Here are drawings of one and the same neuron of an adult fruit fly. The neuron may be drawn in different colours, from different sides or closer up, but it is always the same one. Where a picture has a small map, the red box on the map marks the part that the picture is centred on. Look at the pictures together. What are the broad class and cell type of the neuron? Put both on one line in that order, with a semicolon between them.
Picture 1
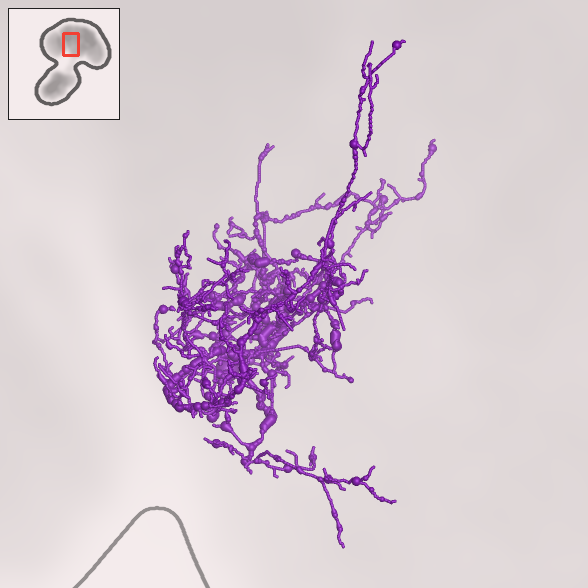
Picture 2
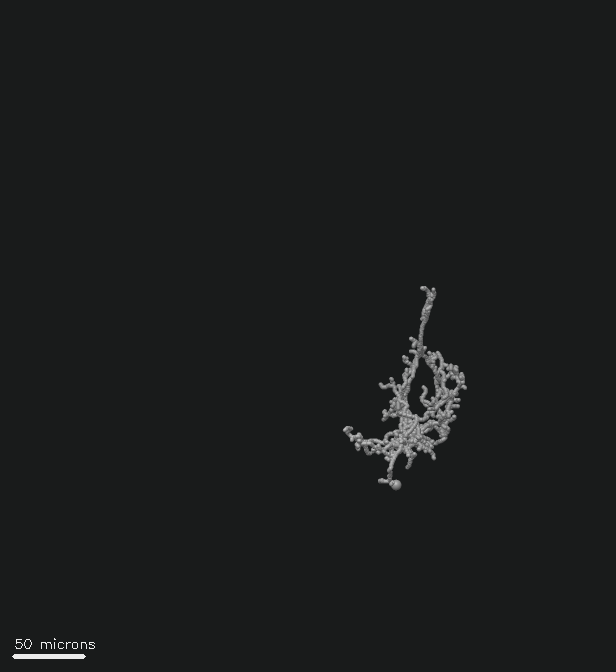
central-brain intrinsic neuron; PS261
